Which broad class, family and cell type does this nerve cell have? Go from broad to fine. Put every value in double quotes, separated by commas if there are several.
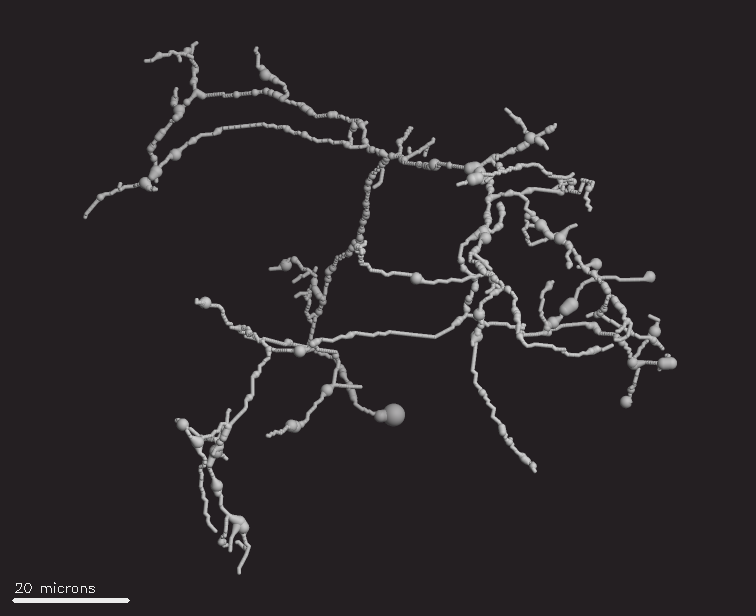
"nerve-cord intrinsic neuron", "hemilineage 12B", "IN12B081"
